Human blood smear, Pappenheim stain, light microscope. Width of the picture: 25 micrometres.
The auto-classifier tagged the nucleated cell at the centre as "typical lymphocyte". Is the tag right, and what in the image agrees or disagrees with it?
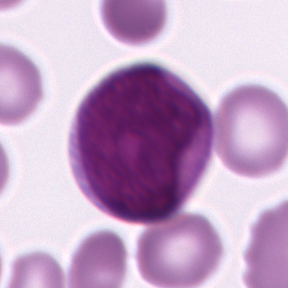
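Measured across, the cell comes to about 14 micrometres, and its outline is roughly round with a few slightly flattened, angular stretches. The nucleus takes up nearly the whole cell and has a paler spot near its centre. No granules can be seen in the cytoplasm. Red cells surround the cell, the closest lying just off its right edge.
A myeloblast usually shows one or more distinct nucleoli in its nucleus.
The paler spot near the centre of this nucleus agrees with that and so speaks for myeloblast. The cell is therefore a myeloblast, not a typical lymphocyte.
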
